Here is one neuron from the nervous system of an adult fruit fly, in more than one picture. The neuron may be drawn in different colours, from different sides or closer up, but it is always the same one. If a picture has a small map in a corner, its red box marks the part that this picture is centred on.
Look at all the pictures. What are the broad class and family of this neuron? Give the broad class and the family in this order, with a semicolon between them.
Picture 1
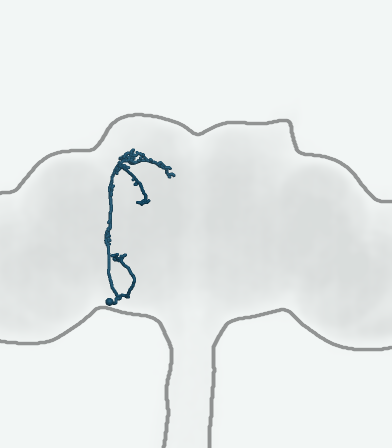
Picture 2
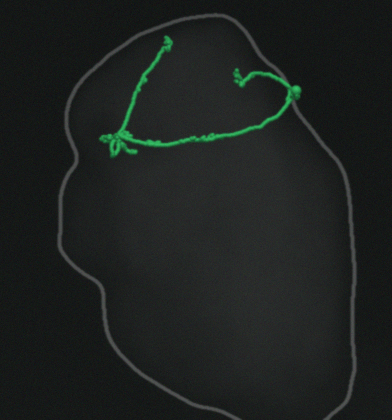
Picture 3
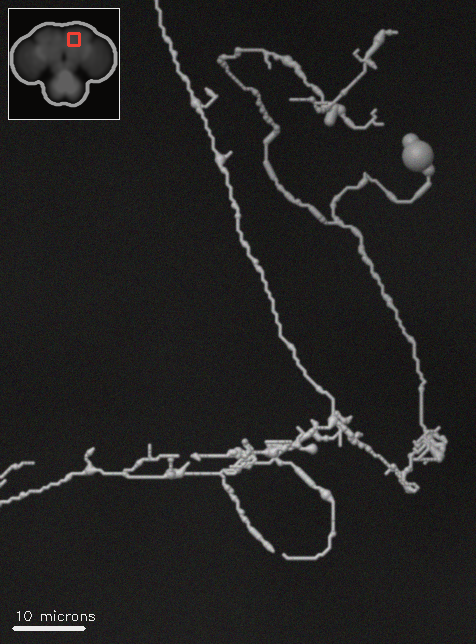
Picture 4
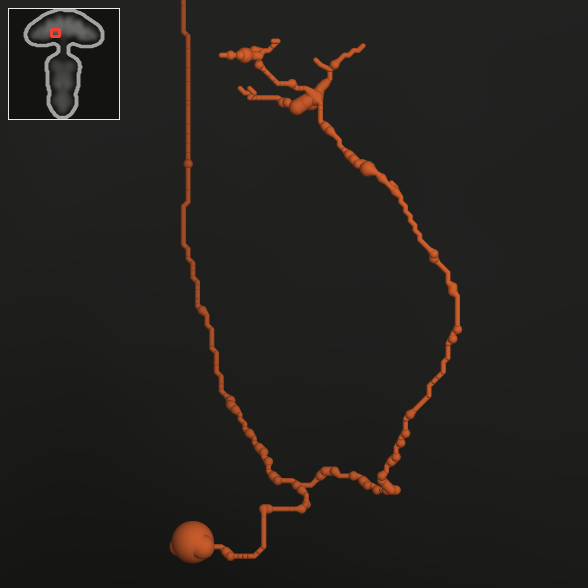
central-brain intrinsic neuron; class Kenyon Cell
